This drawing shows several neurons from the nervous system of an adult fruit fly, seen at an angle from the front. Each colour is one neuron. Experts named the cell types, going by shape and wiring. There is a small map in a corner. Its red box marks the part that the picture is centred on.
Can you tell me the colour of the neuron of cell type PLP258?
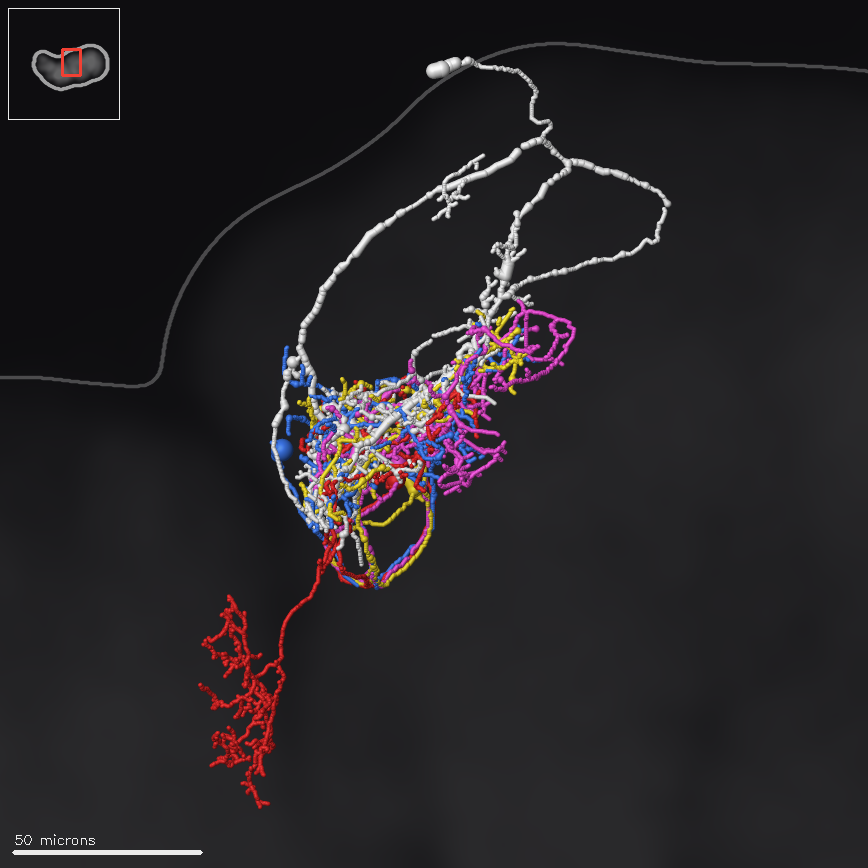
white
